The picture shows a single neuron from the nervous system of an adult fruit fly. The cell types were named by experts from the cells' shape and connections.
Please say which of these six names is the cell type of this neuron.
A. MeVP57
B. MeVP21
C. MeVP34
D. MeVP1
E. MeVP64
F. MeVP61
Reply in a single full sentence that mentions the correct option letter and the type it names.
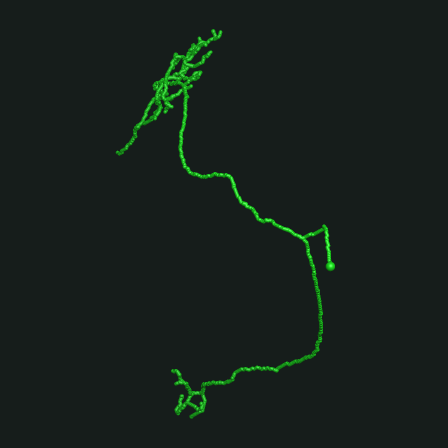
The cell type is MeVP1 for the neuron, matching option D.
